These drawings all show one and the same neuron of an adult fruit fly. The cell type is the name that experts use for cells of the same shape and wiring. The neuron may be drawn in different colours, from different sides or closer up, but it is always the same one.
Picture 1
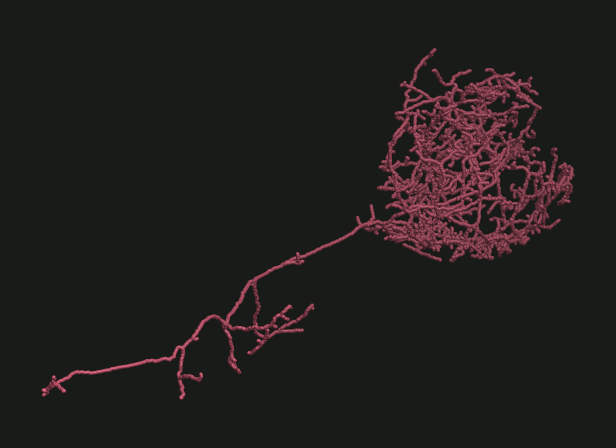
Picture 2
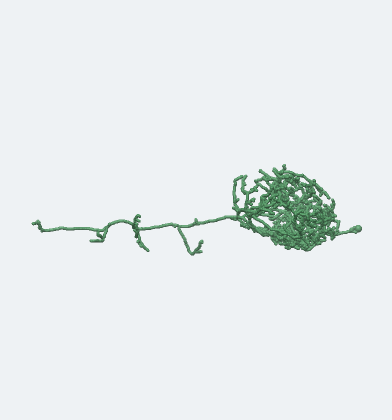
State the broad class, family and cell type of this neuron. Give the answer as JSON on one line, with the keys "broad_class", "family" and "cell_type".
{"broad_class": "nerve-cord intrinsic neuron", "family": "hemilineage 04B", "cell_type": "IN04B004"}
